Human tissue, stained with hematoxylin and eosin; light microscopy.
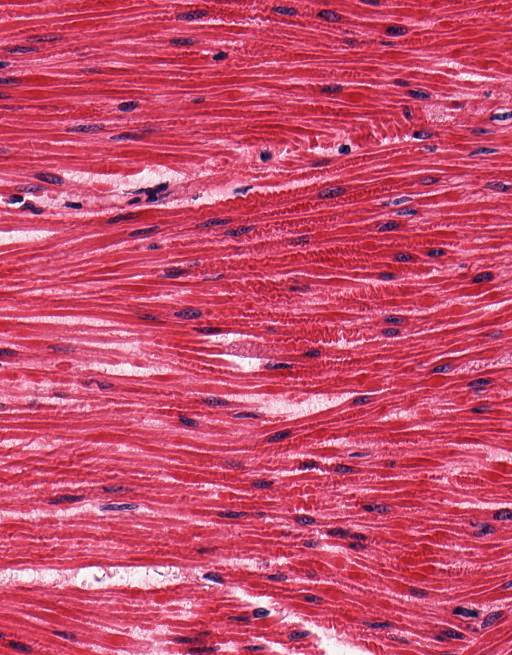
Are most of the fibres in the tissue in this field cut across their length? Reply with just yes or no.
No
